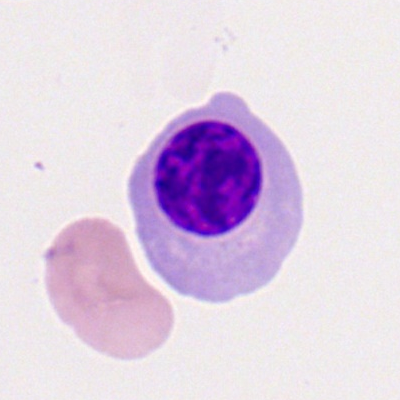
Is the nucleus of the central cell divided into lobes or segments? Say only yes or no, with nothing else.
No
